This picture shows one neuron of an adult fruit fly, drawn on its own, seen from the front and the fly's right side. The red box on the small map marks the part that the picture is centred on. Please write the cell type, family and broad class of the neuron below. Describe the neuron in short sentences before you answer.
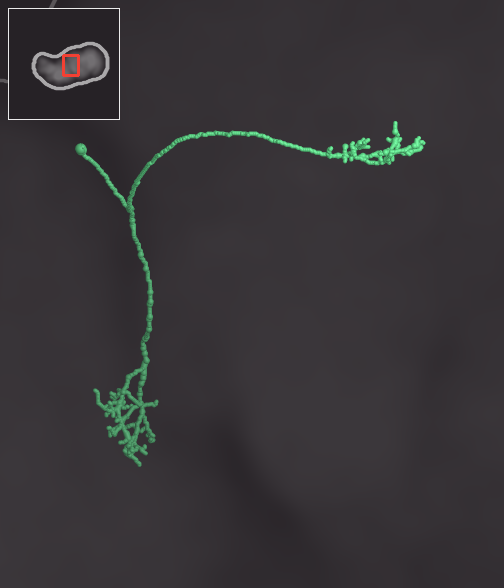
In this view it is about as wide as it is tall. The cell type is LC10c-1. Its family is hemilineage VPNd2. Its broad class is visual projection neuron.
